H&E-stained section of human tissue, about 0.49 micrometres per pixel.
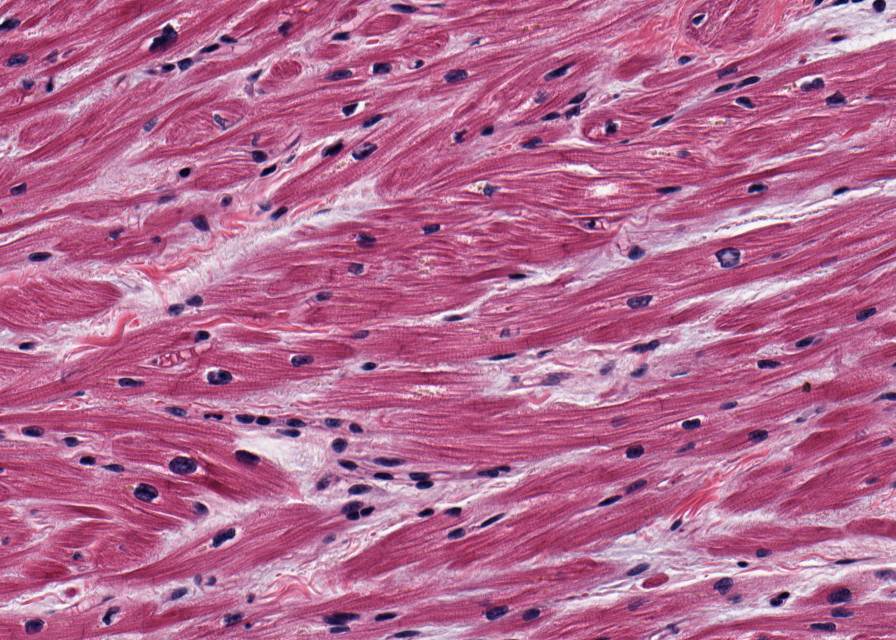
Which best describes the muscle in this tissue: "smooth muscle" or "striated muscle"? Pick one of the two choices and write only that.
Striated muscle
